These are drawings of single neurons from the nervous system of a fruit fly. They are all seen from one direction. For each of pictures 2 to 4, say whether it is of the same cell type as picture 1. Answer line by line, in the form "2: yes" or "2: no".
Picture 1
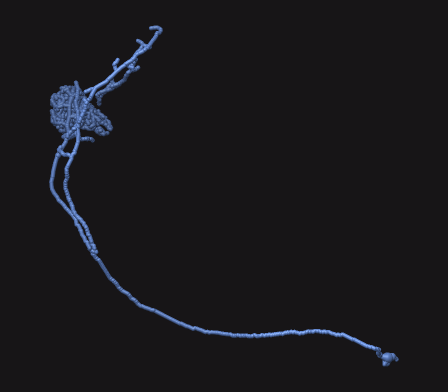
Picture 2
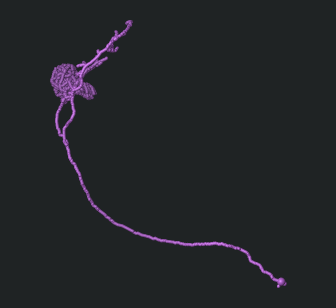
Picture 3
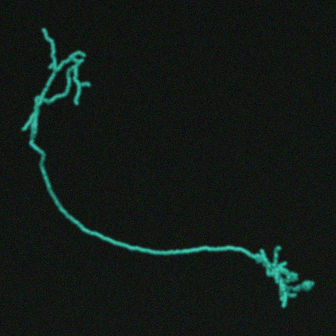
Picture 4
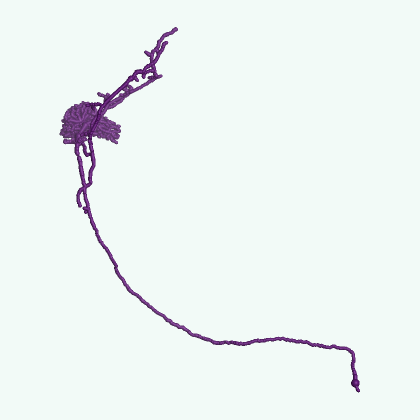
2: yes
3: no
4: yes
